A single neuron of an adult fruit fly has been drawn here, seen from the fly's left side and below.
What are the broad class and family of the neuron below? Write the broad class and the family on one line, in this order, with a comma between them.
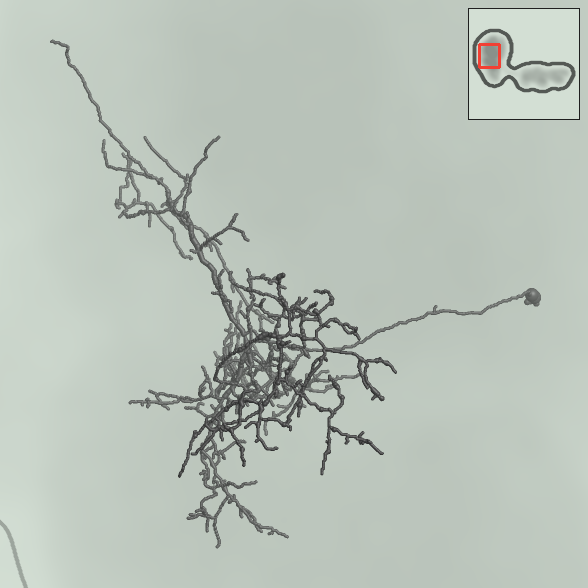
central-brain intrinsic neuron, hemilineage SMPpv2_ventral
